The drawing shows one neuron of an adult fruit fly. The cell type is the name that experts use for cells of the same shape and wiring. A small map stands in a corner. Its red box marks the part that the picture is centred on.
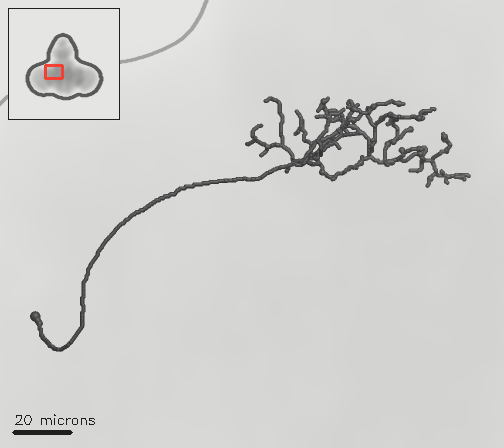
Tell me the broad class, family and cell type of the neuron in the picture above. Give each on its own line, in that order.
central-brain intrinsic neuron
hemilineage SIPa1_ventral
SIP007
